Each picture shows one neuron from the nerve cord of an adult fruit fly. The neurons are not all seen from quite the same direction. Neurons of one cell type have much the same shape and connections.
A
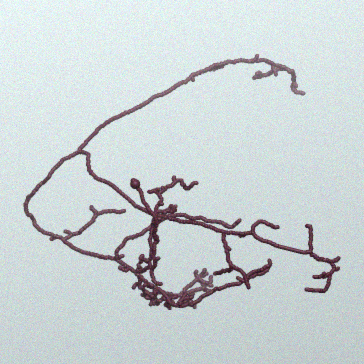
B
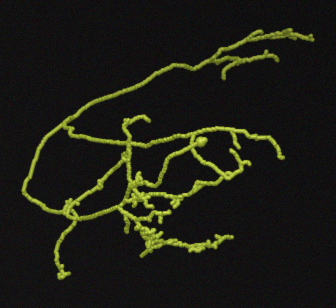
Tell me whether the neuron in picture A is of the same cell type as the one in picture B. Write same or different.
same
